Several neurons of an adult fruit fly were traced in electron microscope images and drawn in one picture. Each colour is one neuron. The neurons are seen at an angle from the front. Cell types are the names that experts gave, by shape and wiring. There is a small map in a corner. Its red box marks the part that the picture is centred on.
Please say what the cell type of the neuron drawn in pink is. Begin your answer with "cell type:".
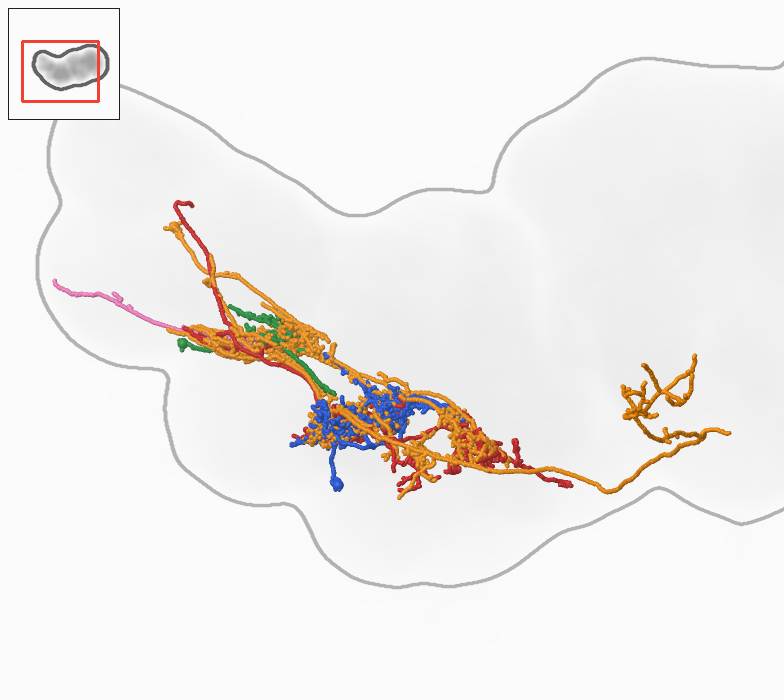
cell type: SNpp40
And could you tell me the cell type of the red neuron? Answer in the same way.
cell type: IN12B004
